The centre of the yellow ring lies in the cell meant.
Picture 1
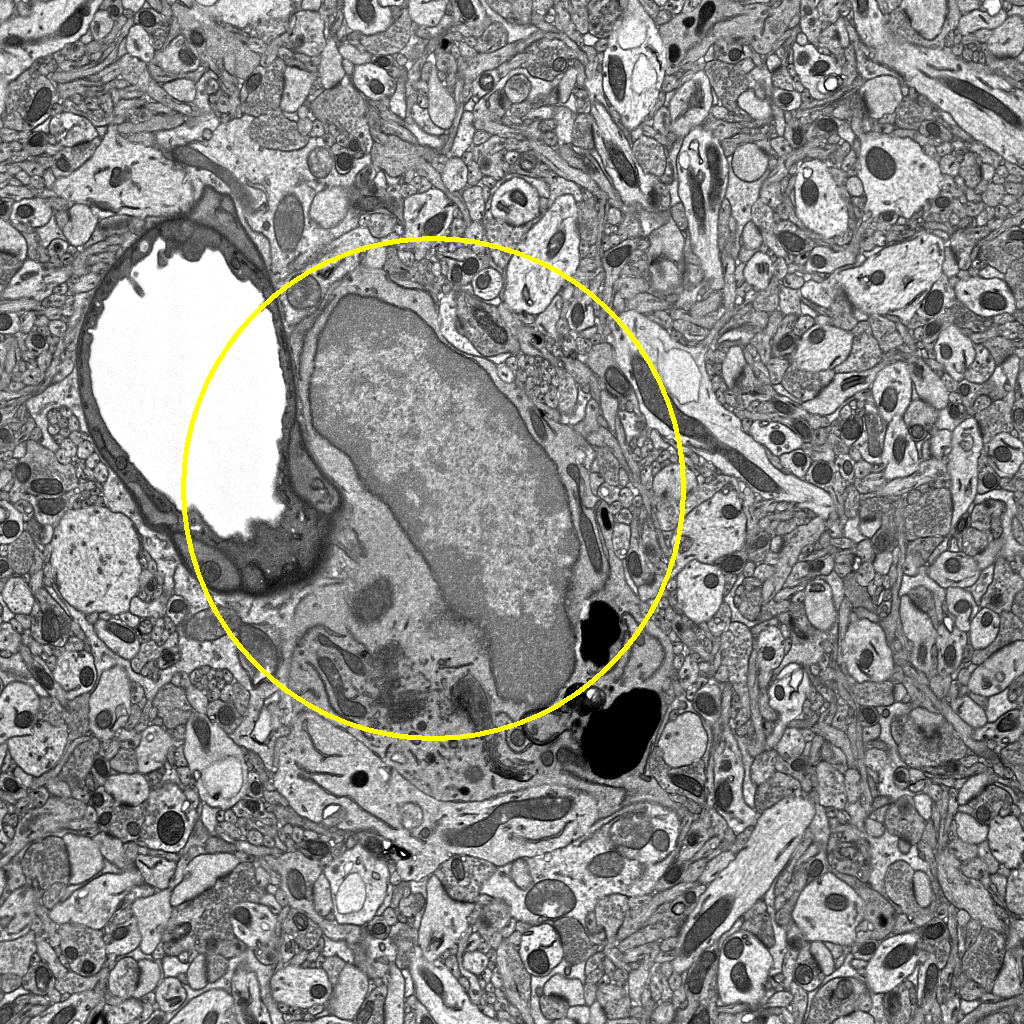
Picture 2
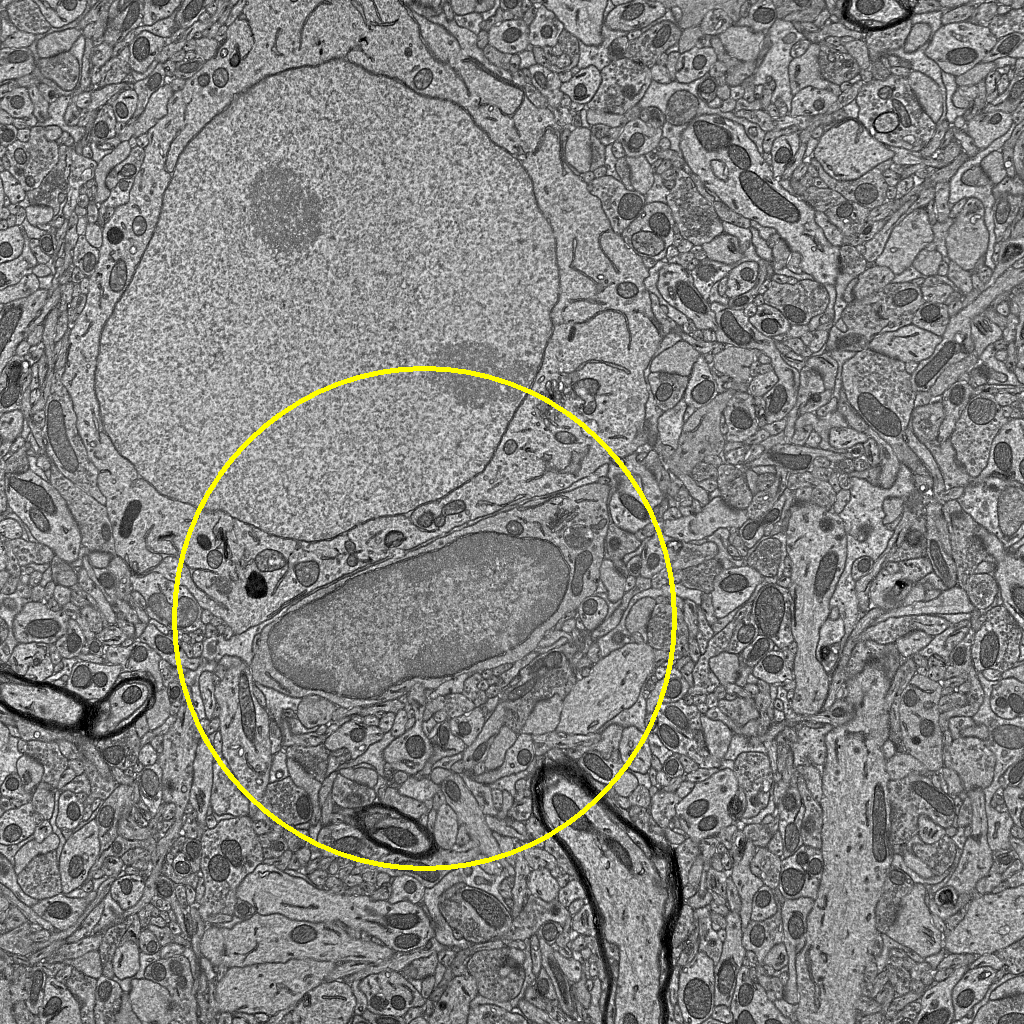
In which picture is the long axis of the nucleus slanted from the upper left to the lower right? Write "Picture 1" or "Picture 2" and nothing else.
Picture 1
